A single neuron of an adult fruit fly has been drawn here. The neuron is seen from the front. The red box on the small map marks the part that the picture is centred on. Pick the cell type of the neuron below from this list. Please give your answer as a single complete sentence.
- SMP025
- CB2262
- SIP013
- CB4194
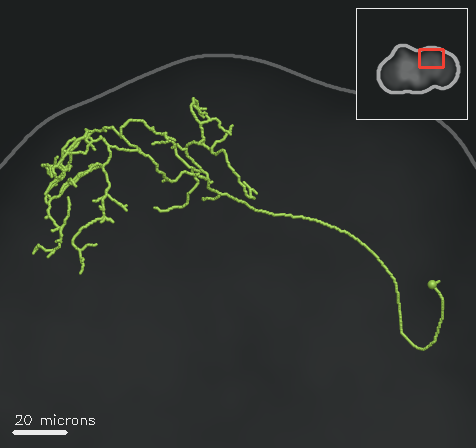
The neuron belongs to cell type SMP025.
